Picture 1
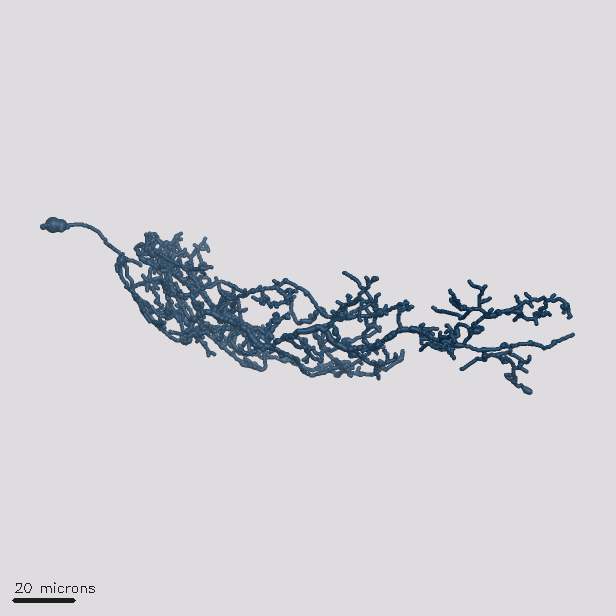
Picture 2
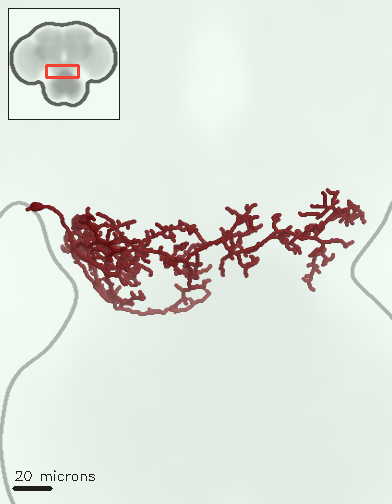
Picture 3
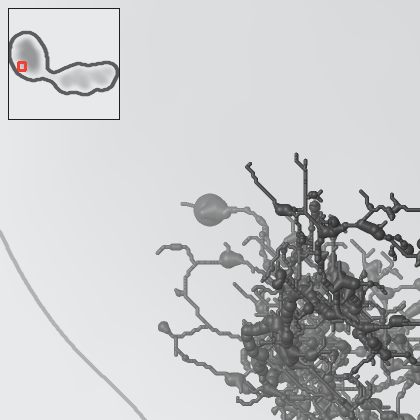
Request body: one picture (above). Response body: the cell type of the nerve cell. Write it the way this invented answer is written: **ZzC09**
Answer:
**GNG472**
